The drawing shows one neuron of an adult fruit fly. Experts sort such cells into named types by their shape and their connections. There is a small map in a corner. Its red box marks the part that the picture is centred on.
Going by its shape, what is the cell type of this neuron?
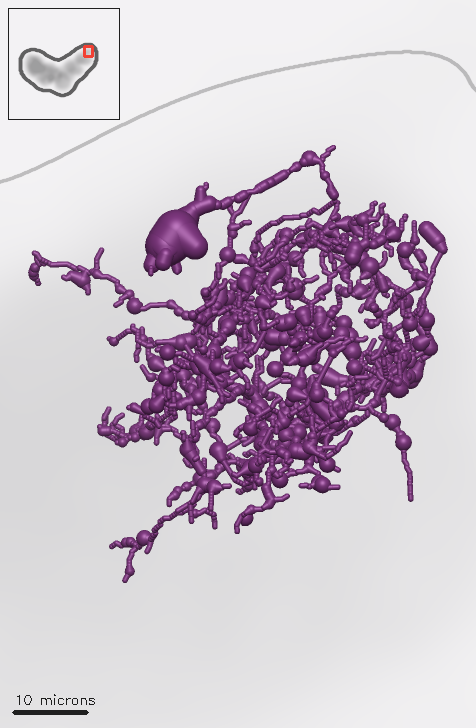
INXXX328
